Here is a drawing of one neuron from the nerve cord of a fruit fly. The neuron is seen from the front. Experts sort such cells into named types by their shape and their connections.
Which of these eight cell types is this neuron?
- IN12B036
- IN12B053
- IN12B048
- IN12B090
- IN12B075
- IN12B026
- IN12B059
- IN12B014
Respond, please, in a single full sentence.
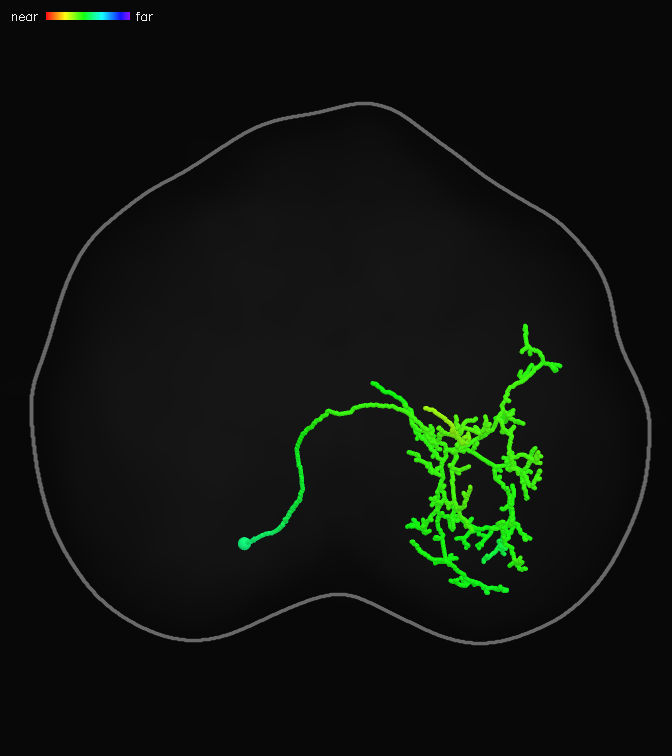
It is to cell type IN12B053 that the neuron belongs.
